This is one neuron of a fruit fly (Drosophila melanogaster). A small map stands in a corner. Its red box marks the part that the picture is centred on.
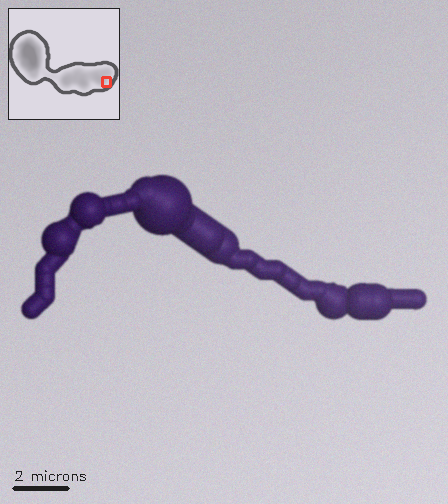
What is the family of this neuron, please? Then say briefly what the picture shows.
The name of its family is class mechanosensory tactile. Its broad class is sensory neuron entering the nerve cord. No cell body is drawn. By the scale bar it is about 14 microns wide in this view. It has a dozen or fewer branch ends.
